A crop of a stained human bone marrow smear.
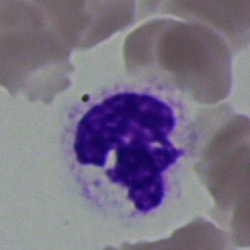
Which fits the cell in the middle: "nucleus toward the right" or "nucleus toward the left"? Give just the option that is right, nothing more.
Nucleus toward the right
